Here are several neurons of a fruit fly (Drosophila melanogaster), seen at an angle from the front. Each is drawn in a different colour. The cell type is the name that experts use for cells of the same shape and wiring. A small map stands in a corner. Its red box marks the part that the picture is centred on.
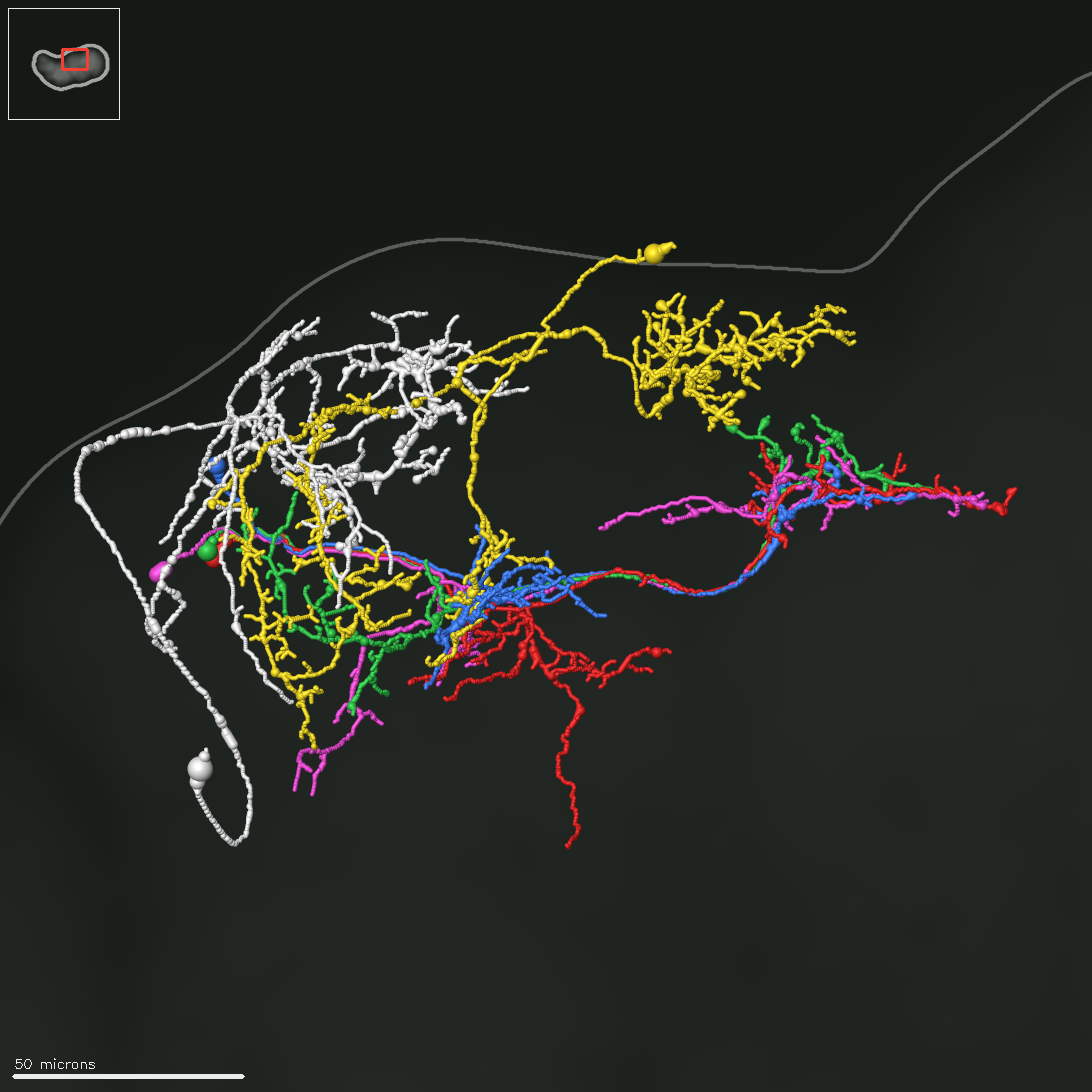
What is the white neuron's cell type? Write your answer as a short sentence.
The cell type is SLP078.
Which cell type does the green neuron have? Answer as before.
The cell type is SMP268.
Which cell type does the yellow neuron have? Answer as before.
The cell type is SLP396.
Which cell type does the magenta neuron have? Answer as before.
The cell type is SMP282.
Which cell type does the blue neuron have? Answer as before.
The cell type is SMP281.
